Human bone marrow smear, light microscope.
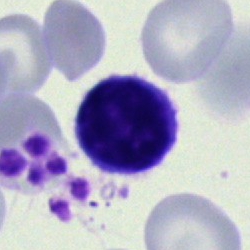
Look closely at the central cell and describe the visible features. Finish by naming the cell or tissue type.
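Look at that chromatin, dense and dark purple with just a few slightly paler patches. I can't make out any nucleoli, and no granules show in the cell either. Its edge is finely uneven, not perfectly smooth. So that one's a lymphocyte.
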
